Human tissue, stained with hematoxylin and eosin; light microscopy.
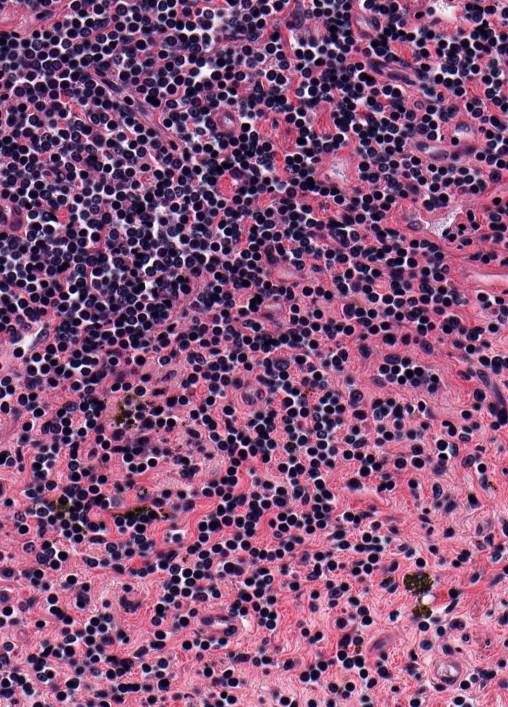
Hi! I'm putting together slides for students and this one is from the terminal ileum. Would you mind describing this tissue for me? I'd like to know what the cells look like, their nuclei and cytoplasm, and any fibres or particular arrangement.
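Dense cell packing in upper half; looser spread in lower half. Predominant cells: small lymphocytes, round dark nuclei, scant cytoplasm. Pink collagen fibres between lymphocytes, more abundant in lower field. Occasional larger cells with paler oval nuclei, lying singly among lymphocytes.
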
